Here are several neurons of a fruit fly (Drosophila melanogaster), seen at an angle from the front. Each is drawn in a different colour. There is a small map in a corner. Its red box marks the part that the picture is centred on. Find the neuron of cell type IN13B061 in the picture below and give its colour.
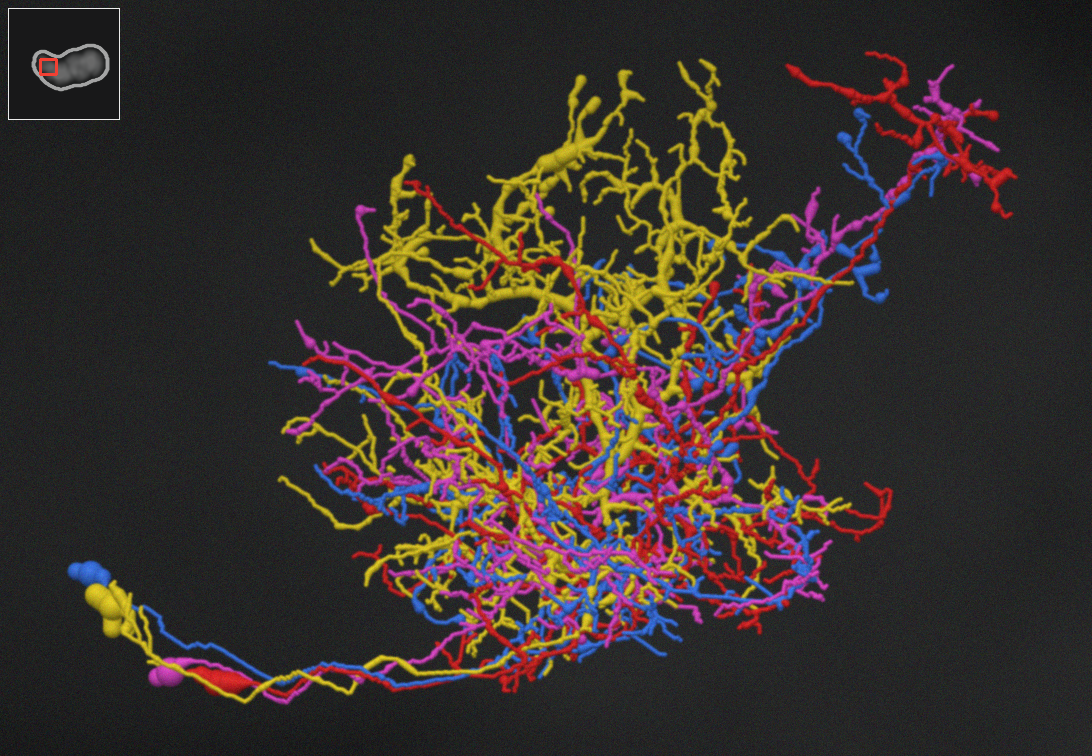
blue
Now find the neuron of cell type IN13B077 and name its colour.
magenta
